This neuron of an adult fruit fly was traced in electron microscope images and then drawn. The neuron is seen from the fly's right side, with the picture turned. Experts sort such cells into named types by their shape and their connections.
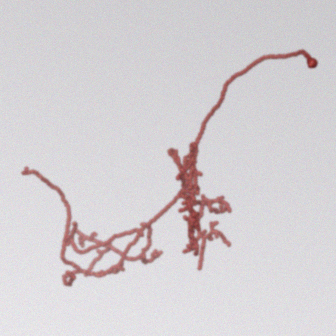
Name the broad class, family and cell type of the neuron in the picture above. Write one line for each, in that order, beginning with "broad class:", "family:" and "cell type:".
broad class: central-brain intrinsic neuron
family: hemilineage SLPad1_posterior
cell type: CB3396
